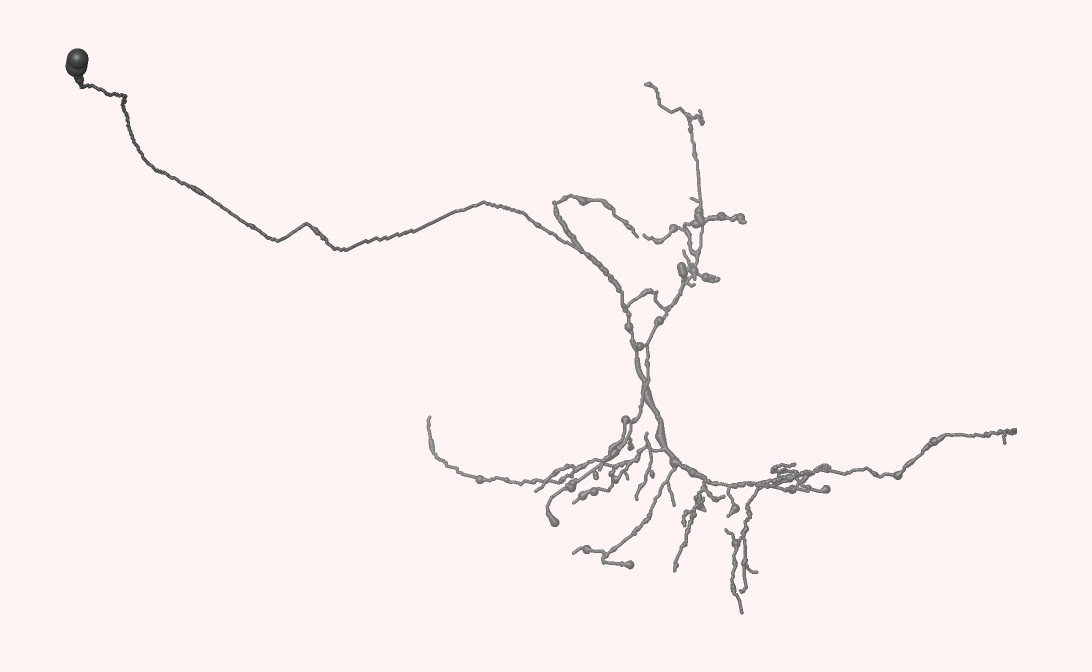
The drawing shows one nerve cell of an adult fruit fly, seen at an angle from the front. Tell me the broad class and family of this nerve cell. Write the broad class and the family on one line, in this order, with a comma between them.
central-brain intrinsic neuron, hemilineage WEDd2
